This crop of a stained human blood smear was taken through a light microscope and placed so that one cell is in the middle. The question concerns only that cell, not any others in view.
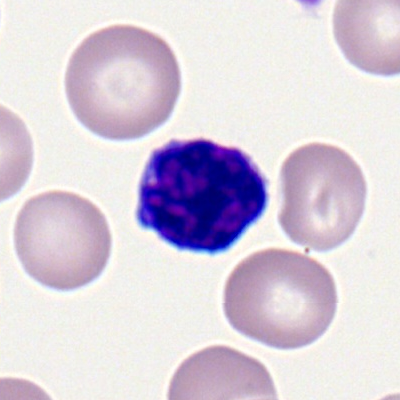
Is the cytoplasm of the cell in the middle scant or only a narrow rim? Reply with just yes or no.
Yes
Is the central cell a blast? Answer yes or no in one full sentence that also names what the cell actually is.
No, the centrally placed cell is a lymphocyte, not a blast.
